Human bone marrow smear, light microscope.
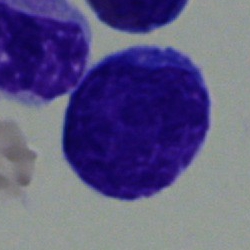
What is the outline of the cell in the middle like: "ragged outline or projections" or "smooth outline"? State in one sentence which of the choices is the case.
The edge of the cell is smooth and even.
